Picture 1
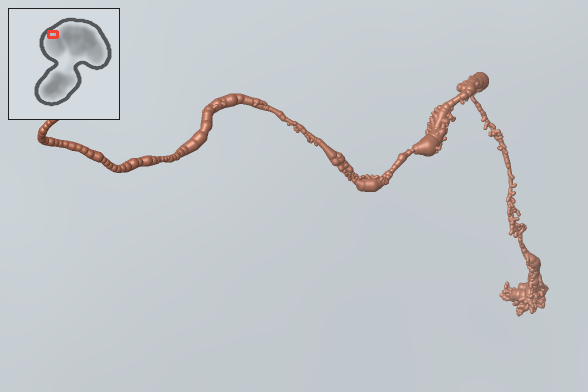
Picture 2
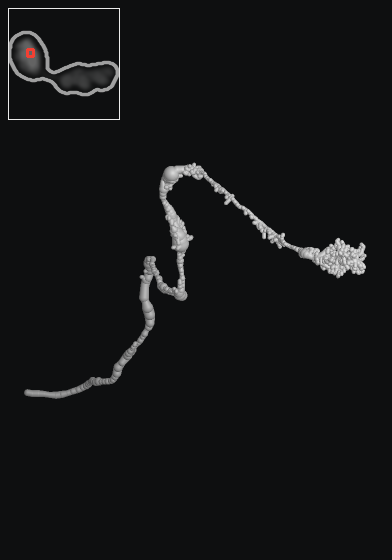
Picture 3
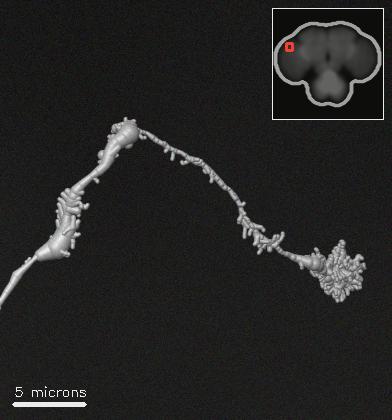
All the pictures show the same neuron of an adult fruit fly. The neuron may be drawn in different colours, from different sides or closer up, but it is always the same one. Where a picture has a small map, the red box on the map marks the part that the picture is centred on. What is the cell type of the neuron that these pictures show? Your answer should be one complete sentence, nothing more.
The neuron is of cell type R7y.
